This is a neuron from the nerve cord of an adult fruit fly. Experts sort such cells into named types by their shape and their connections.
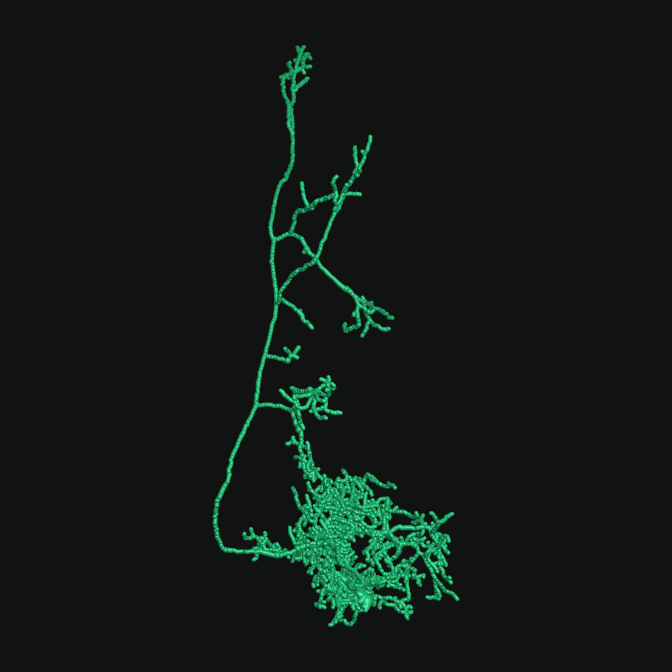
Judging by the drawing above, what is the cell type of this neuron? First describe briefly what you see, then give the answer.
The picture shows dozens of branch ends. As drawn here it is taller than it is wide. This is a nerve-cord intrinsic neuron. Its cell type is IN07B007.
